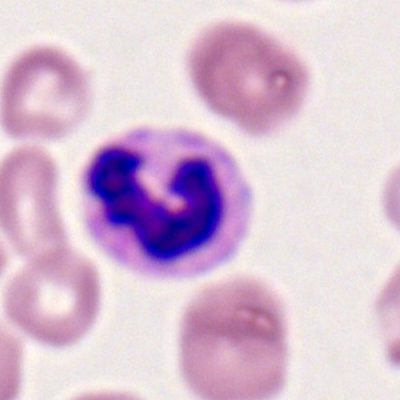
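Segmented neutrophil in a stained blood smear: the nucleus is bent into a curved, lobed shape around a pale central area, with dark purple, coarsely clumped chromatin. A moderate rim of pale pink-lilac cytoplasm around it holds only fine, faint granules.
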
